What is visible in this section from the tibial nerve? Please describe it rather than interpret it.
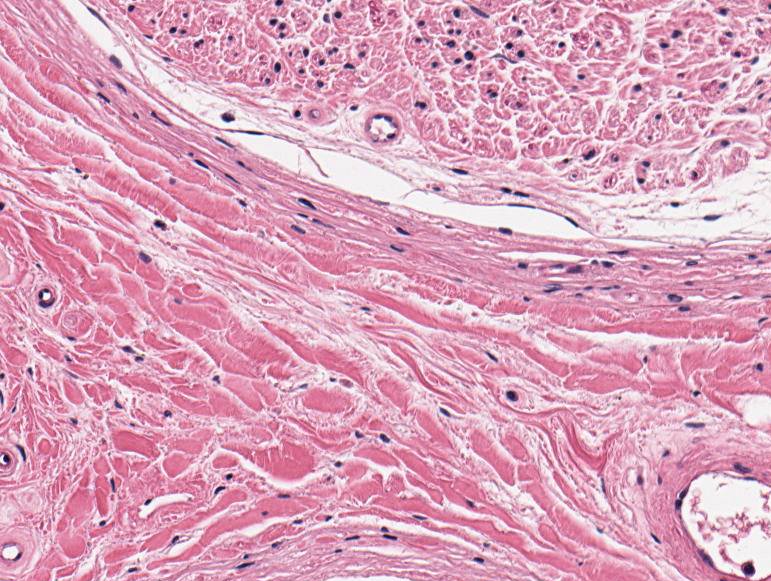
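A separate compartment at the top of the field consists of paler, finely textured pink tissue crowded with small dark nuclei. Below the cleft, bands of deeply eosinophilic fibres run obliquely, roughly parallel to it. Nuclei among these lower fibres are sparse, dark and elongated. Near the left edge, small vessels with tiny round lumens are scattered.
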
